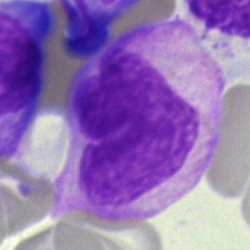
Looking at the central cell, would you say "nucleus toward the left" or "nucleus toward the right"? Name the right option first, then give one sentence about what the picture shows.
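Nucleus toward the left. The rim of cytoplasm is widest on the upper right side of the nucleus.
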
